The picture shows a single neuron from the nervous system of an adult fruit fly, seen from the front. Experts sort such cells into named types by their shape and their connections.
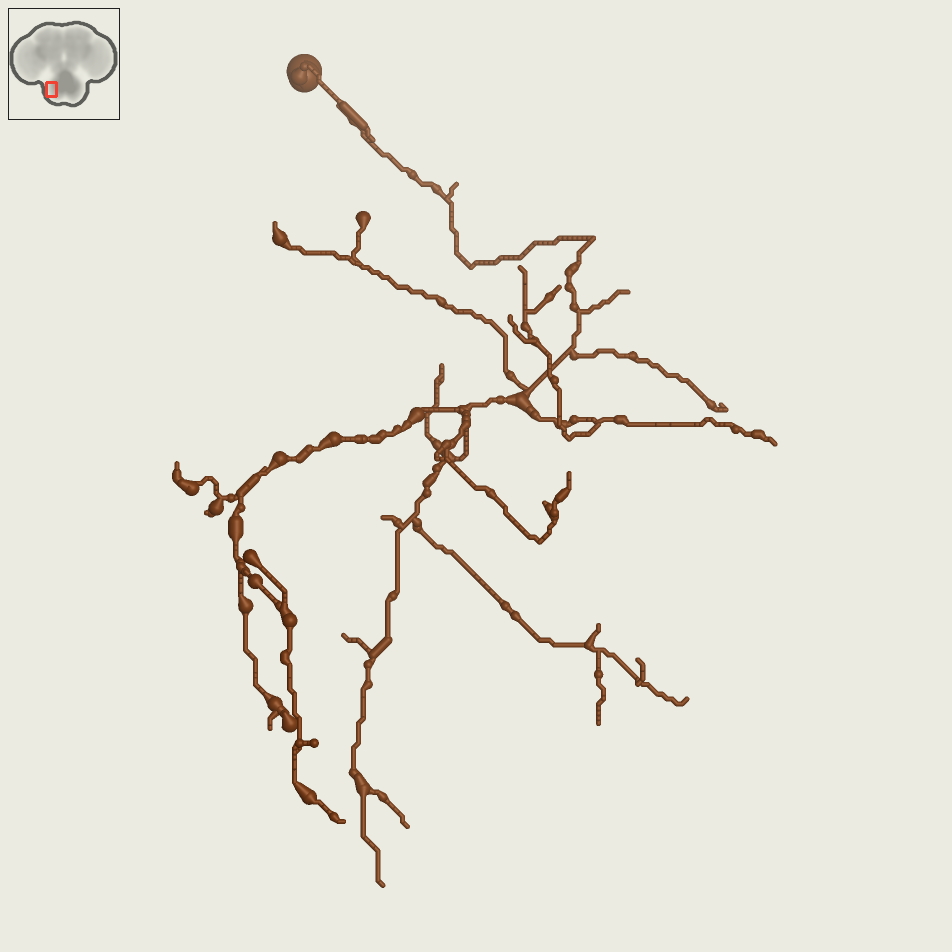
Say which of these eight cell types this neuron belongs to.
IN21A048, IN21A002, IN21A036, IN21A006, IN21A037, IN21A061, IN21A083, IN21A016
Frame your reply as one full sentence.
As a matter of cell type, the neuron is IN21A037.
